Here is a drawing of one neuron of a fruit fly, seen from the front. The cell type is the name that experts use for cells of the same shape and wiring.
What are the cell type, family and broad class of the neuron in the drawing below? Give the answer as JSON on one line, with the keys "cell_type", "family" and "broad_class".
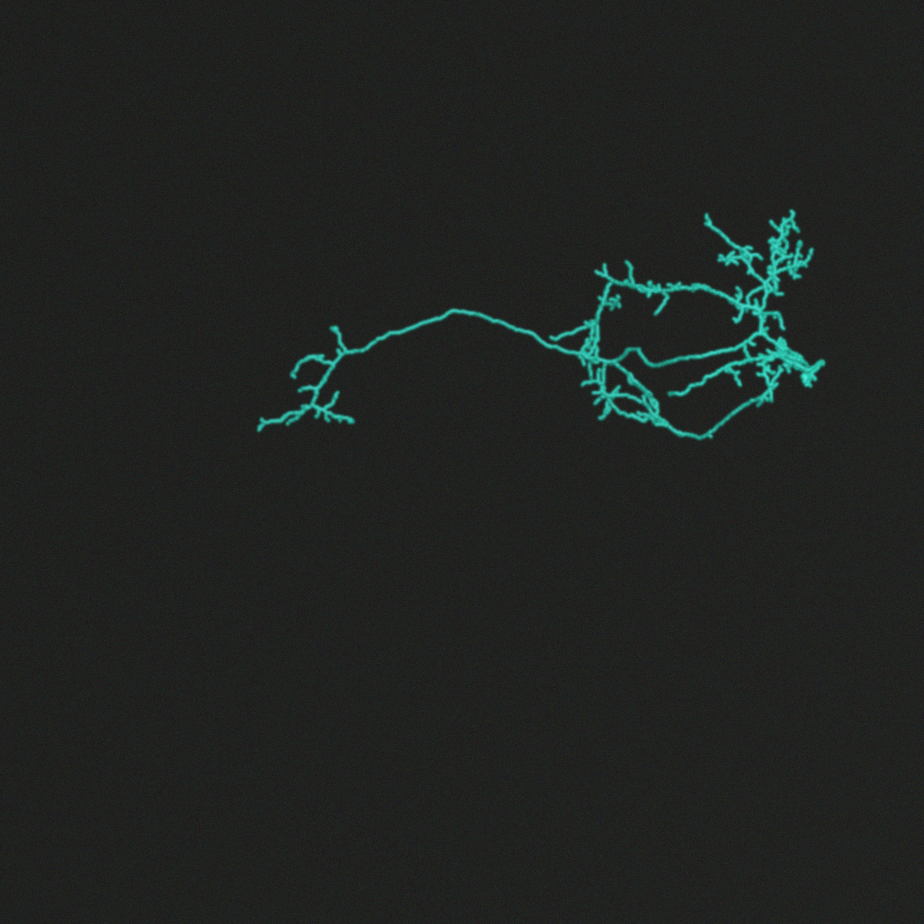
{"cell_type": "CL097", "family": "hemilineage SLPa&l1_anterior", "broad_class": "central-brain intrinsic neuron"}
